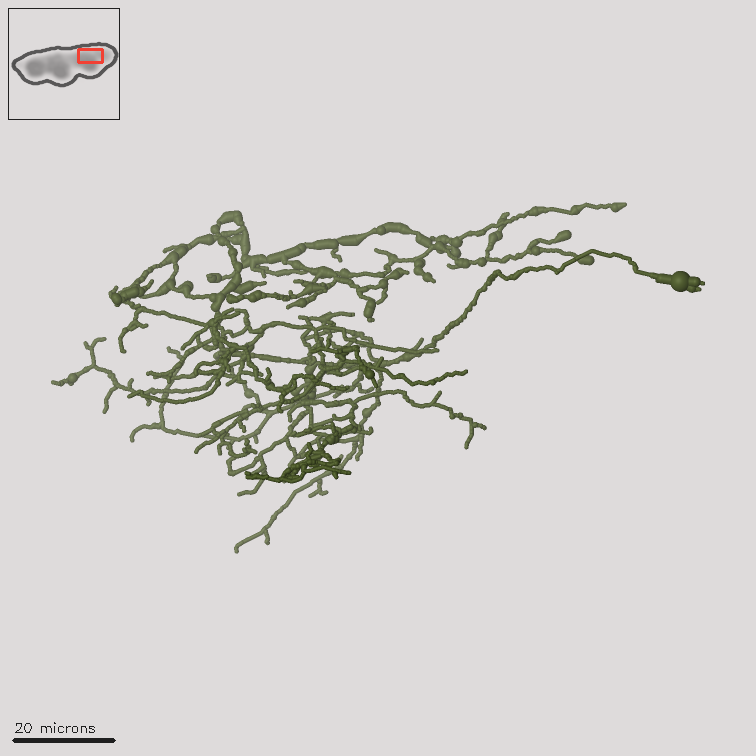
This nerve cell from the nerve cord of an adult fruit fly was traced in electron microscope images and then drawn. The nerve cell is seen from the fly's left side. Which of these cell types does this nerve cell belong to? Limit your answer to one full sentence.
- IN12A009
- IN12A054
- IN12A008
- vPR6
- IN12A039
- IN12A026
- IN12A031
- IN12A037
This nerve cell has been assigned cell type IN12A039.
